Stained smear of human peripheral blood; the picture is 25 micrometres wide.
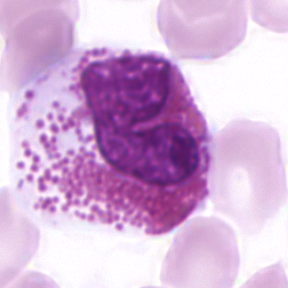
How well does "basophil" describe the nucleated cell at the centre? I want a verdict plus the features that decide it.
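Not a basophil: this is an eosinophil. First, the nucleus is divided into two lobes, which speaks for eosinophil.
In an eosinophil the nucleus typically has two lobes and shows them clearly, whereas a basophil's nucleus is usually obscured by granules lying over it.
Second, the chromatin itself can be seen, dark purple and coarsely clumped, with no nucleolus visible. That counts against basophil.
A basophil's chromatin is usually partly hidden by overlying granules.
Third, the granules are reddish-pink, round and of uniform size, and their shape and even size fit eosinophil.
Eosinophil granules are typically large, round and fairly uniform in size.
Fourth, the cytoplasm on the left side of the cell is pale and only sparsely granular, which again argues against basophil.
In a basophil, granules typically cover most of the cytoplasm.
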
